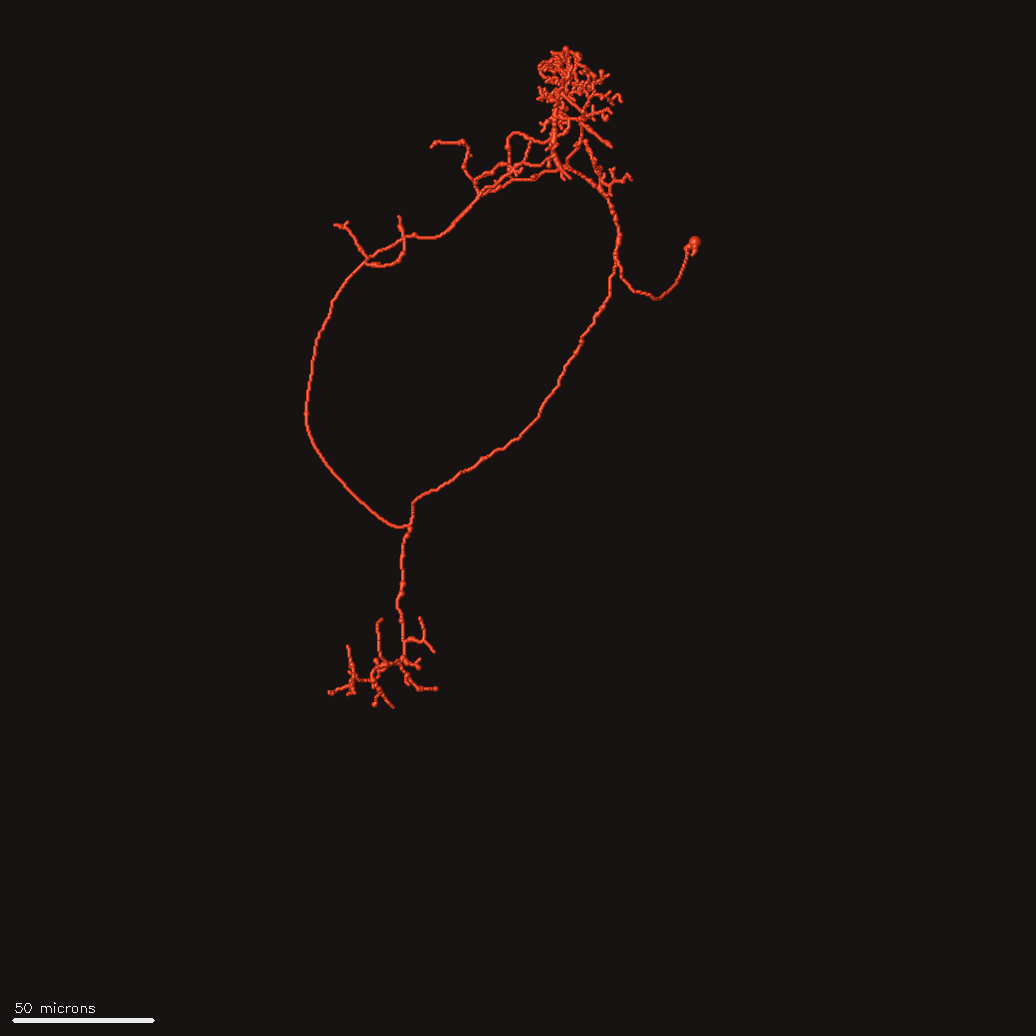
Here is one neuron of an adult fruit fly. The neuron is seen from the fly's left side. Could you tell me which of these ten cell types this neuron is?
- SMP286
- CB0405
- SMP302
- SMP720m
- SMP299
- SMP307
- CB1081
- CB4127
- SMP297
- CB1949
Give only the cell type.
SMP297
